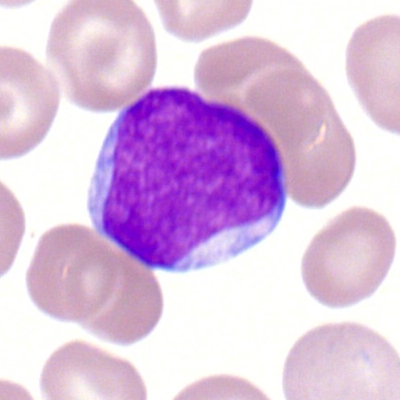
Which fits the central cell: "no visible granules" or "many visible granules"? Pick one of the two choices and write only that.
No visible granules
